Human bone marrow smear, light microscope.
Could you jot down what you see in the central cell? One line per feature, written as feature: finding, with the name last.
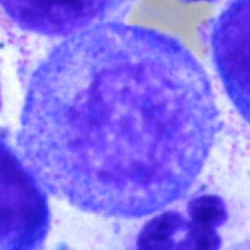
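Outline: round and smooth.
Chromatin: finely stippled, not coarsely clumped.
Cytoplasm: a moderate pale blue rim around the nucleus.
Specks: fine and pinkish, scattered over the cytoplasm.
Name: promyelocyte.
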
